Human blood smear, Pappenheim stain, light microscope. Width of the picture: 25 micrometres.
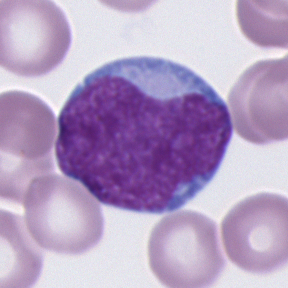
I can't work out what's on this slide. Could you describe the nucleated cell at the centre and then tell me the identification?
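Outline first: the cell is round and smooth, about 16 by 14 micrometres. Nucleus next: about 15 by 12 micrometres, it fills about 80% of the cell's area and has a shallow notch along its upper edge. Cytoplasm last: widest at the top, where a pale zone fills the nuclear notch, with no visible granules. The cell is a myeloblast.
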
